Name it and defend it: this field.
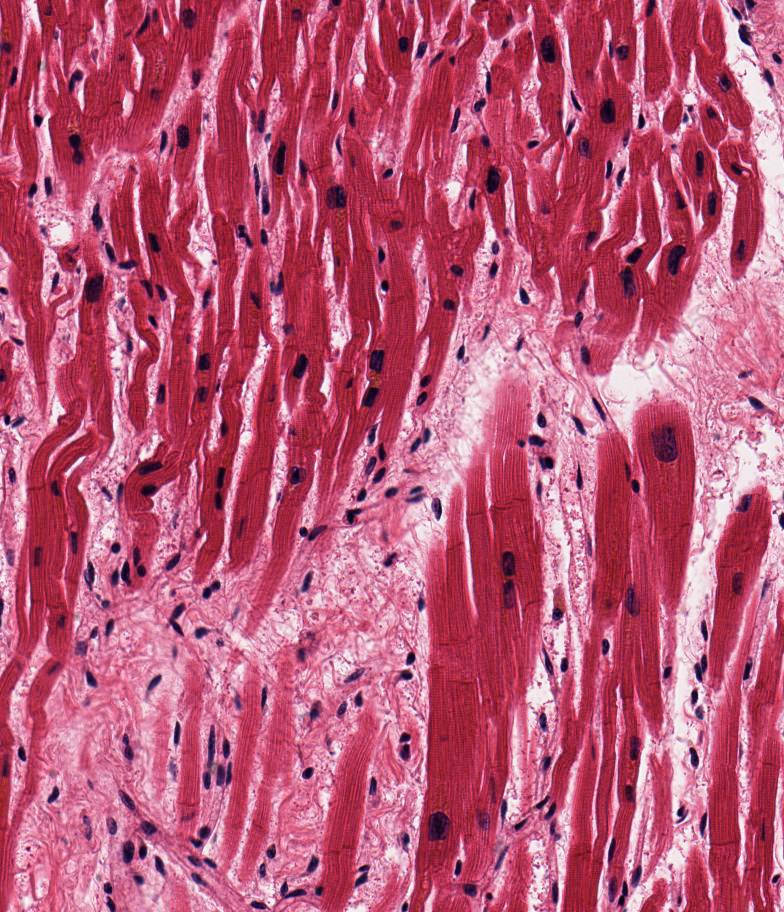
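Myocardium. Elongated deep pink muscle fibres run mainly top to bottom; the cells branch and join their neighbours.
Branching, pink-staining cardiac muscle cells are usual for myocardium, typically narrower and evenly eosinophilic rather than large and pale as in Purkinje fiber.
Upper left: fibres wavy. Pale pink loose connective tissue with scattered small dark spindle-shaped nuclei separates fibre groups, widest lower left and centre.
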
